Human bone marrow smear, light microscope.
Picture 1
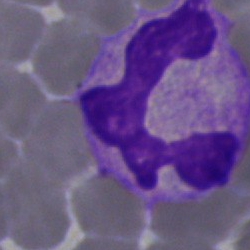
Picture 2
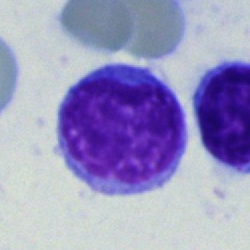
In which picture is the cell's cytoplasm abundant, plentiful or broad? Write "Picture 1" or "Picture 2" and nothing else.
Picture 1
